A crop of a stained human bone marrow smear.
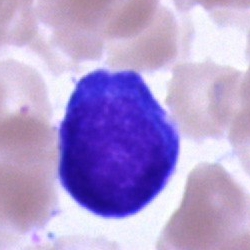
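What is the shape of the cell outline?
Irregularly rounded, with a few blunt angles.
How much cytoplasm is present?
Scant: at most a very thin rim around the single, unlobed nucleus.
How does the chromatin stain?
Deep blue-violet, with faint paler mottling.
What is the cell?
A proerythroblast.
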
